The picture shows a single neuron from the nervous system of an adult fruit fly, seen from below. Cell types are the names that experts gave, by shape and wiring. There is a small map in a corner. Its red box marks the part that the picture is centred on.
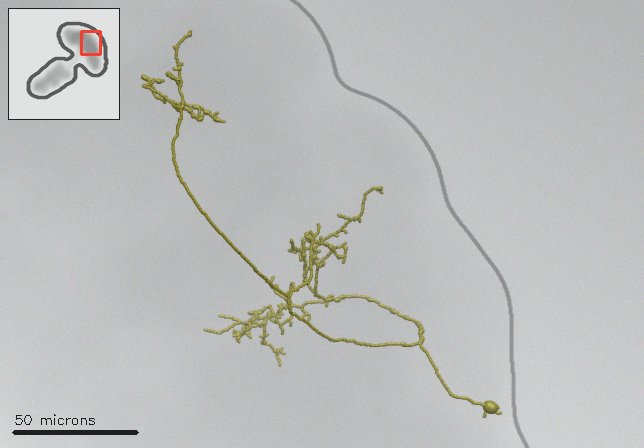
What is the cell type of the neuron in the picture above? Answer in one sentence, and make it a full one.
Cell type SIP003_a is what this neuron is.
